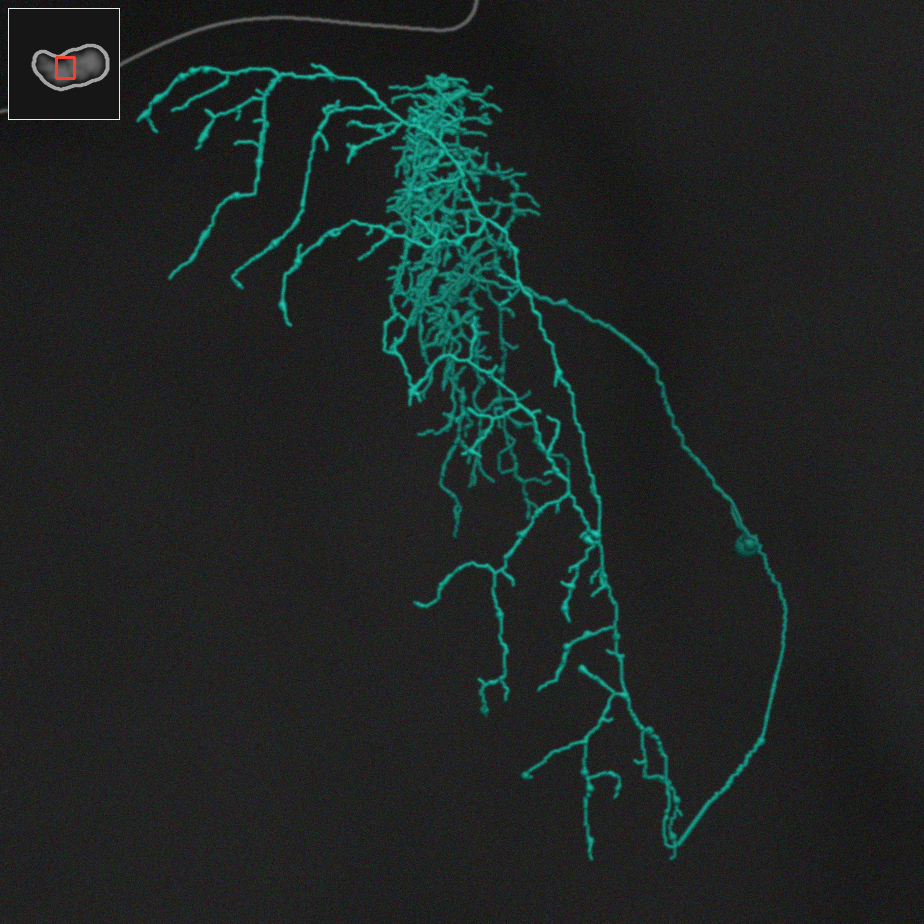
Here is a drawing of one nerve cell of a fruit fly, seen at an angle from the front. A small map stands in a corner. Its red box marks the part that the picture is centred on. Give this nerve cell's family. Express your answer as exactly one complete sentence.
Of the families, MeLo is the one for this nerve cell.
